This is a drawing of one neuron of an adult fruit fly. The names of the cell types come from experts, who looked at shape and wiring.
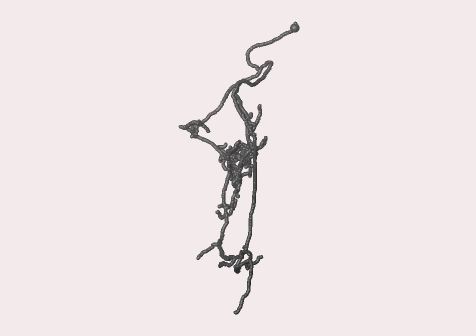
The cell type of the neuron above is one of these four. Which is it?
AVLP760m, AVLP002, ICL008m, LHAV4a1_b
ICL008m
